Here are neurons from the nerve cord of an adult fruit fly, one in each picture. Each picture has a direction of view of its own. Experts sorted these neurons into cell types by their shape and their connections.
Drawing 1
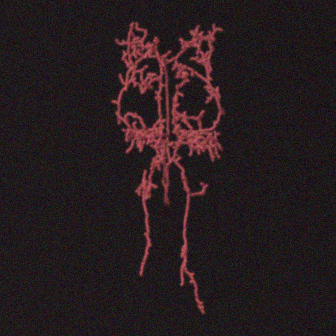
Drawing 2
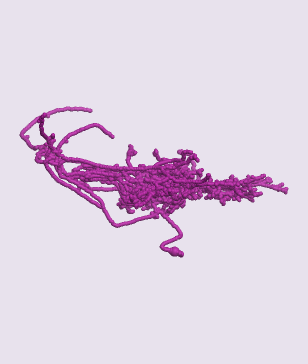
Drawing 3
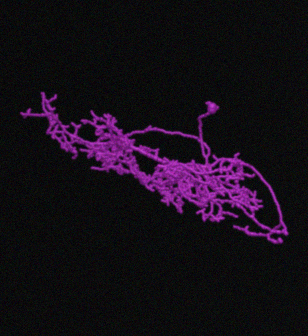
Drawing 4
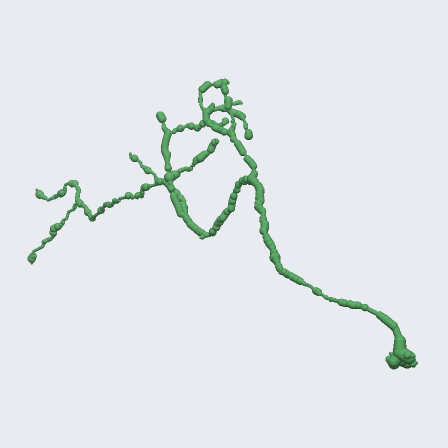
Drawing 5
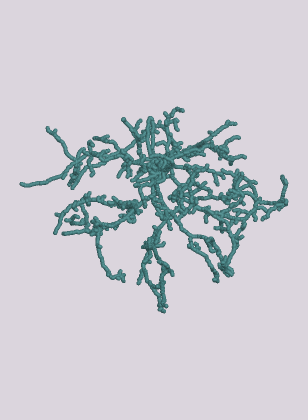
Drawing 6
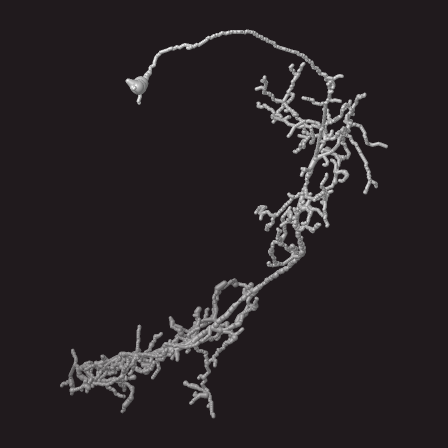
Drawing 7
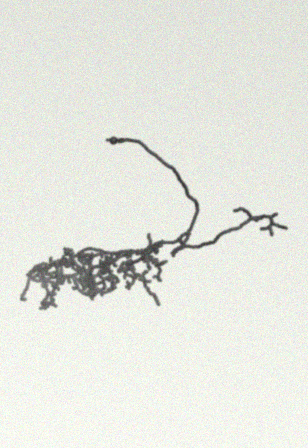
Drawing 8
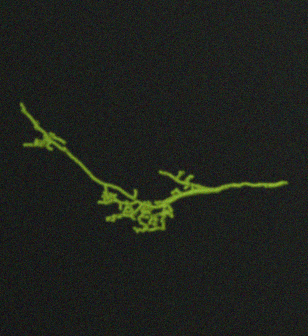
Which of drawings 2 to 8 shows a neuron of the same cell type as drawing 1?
Drawing 3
